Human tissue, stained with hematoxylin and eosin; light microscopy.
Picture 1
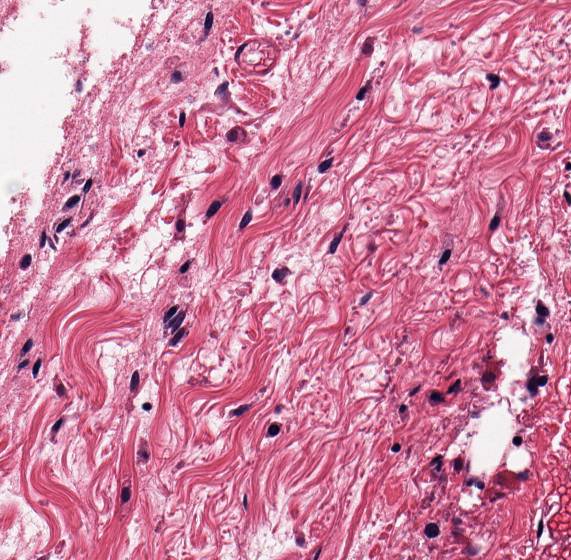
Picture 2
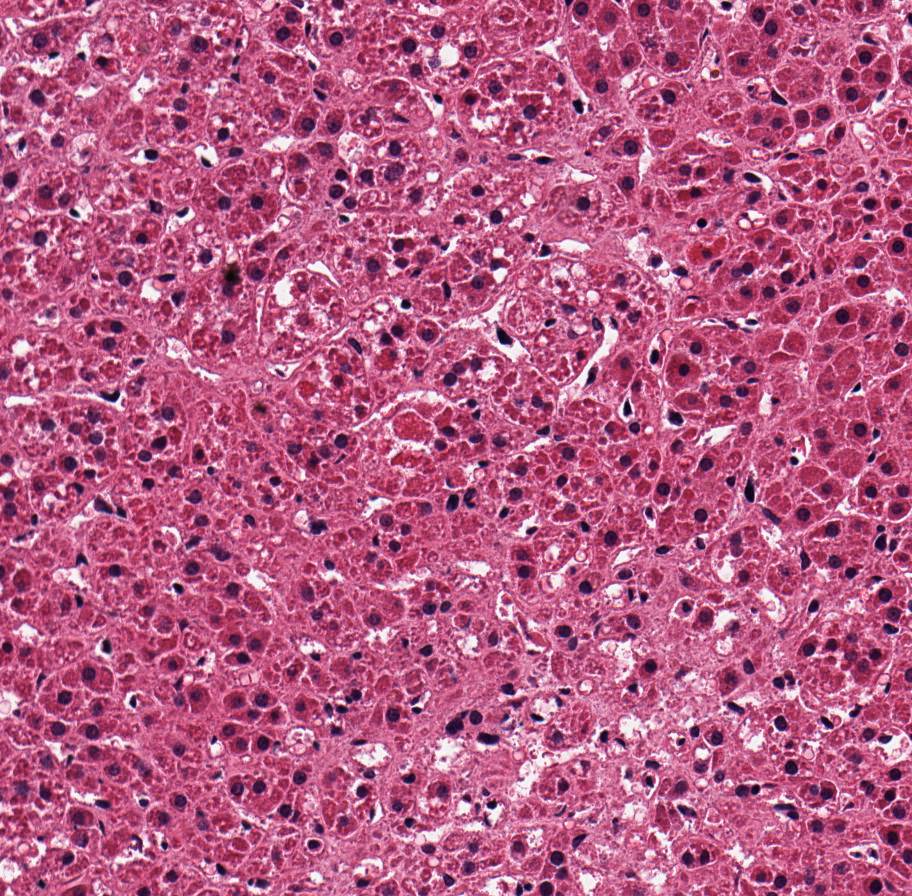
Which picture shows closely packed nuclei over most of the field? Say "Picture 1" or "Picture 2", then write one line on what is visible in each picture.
Picture 2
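Picture 1: Cells are sparse compared with the amount of fibrous matrix.
Picture 2: Closely packed polygonal cells in sheets fill the whole field.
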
